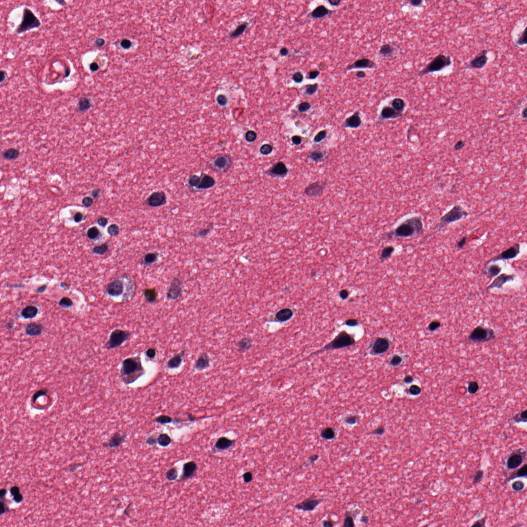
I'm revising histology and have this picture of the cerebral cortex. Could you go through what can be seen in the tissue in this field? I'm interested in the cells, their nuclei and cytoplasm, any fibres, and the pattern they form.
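First, the cells: most are small, with round, dark blue nuclei and almost no visible cytoplasm. Next, arrangement: small round nuclei often lie in clusters of two or three close beside larger cells, as in the upper middle. Last, absences: no epithelium and no fat cells.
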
